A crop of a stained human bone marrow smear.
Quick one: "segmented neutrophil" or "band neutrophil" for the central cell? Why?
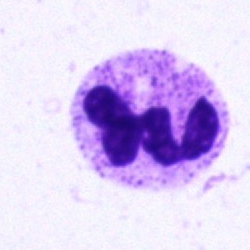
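It's a segmented neutrophil. What settles it is the nucleus, which is divided into lobes joined in a curving chain.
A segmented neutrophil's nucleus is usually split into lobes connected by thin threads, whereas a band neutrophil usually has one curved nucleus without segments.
Beyond that, the chromatin is dense and dark purple, and pale lilac cytoplasm surrounds the nucleus on all sides, with small purple granules scattered through it.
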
